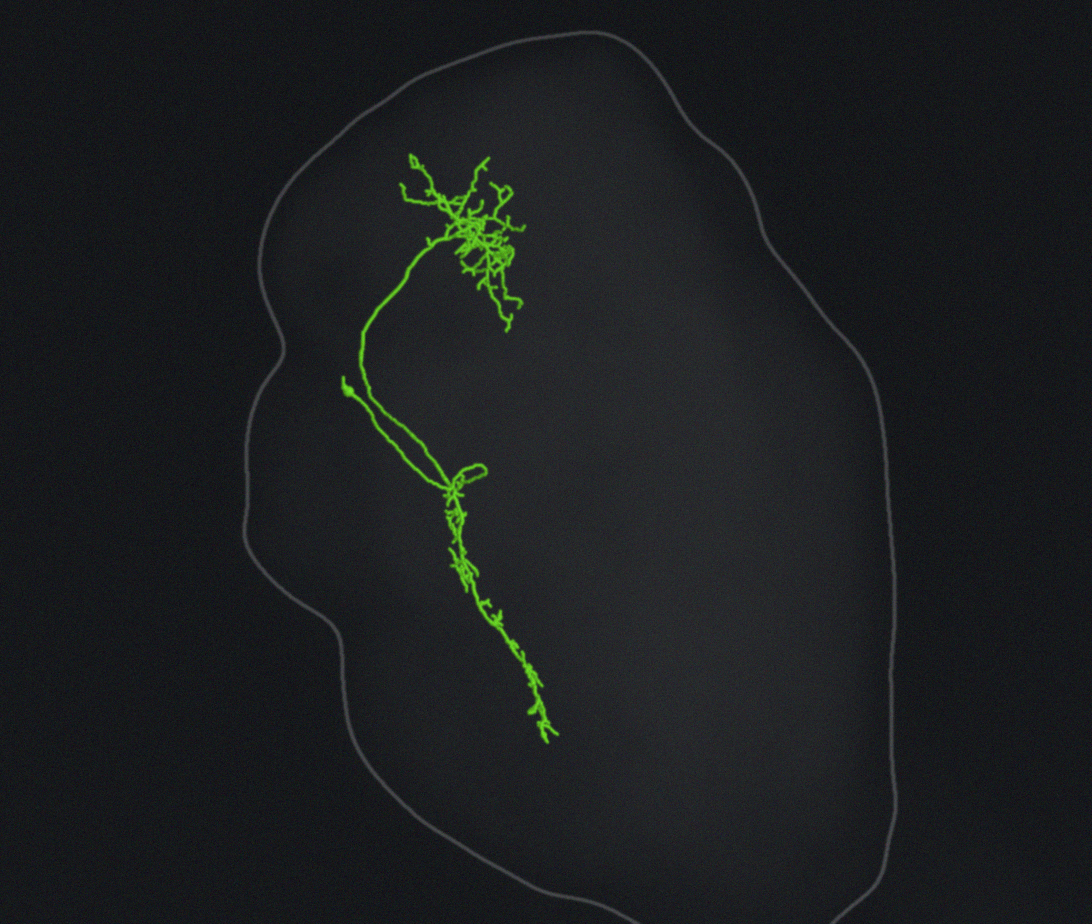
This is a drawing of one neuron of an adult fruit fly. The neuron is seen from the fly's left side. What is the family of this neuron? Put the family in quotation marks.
"hemilineage CREa1_ventral"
